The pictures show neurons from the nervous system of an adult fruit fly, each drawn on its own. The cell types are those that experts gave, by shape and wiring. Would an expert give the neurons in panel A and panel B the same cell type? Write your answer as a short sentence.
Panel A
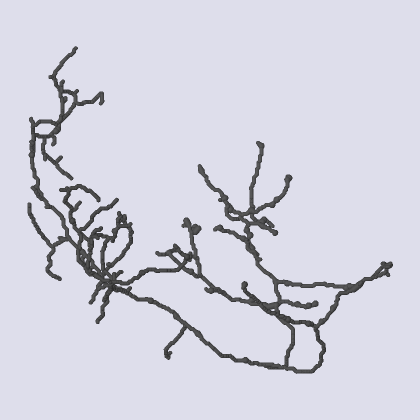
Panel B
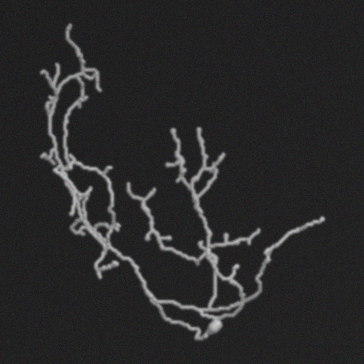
They are of the same cell type.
